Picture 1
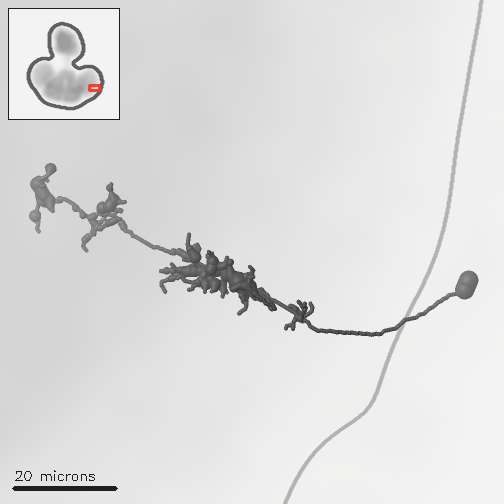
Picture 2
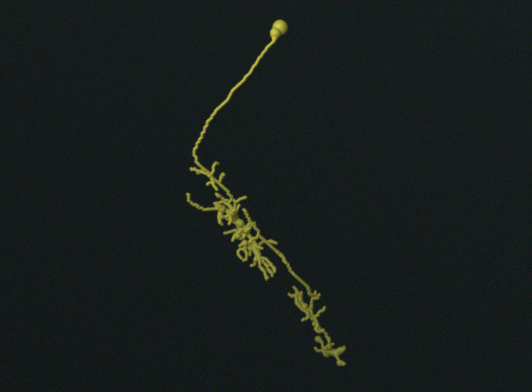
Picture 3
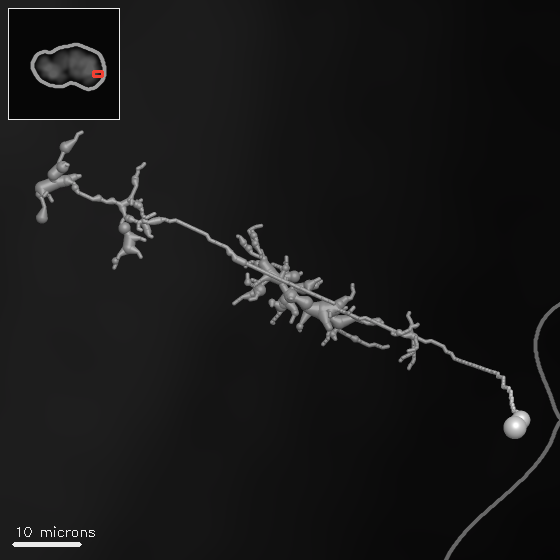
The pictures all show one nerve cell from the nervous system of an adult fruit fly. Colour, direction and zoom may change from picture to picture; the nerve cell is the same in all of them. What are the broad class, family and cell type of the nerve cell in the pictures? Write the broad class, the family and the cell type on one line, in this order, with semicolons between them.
optic-lobe intrinsic neuron; Mi; Mi4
